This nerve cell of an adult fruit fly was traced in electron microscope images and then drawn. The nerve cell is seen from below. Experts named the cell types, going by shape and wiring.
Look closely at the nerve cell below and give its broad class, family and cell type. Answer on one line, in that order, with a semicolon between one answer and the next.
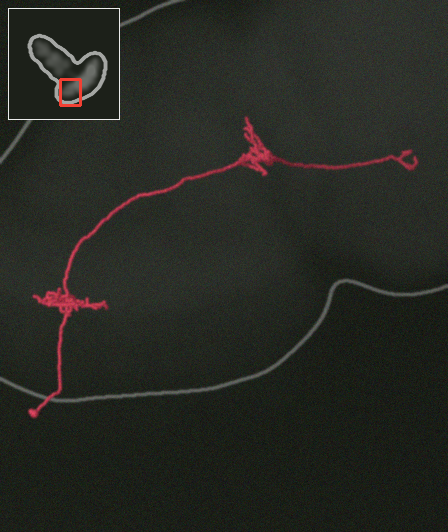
visual projection neuron; MeTu; MeTu4f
